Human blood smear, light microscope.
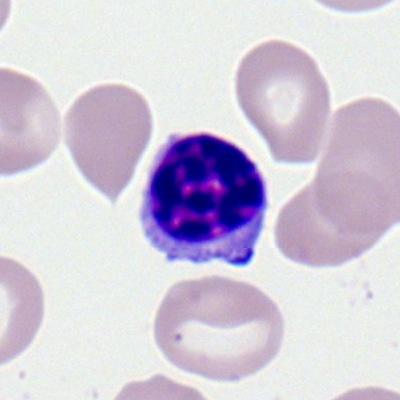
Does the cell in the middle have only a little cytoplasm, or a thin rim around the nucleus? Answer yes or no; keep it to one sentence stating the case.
Yes, the cell has scant cytoplasm, no more than a thin rim.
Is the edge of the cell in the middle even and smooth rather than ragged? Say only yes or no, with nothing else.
No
